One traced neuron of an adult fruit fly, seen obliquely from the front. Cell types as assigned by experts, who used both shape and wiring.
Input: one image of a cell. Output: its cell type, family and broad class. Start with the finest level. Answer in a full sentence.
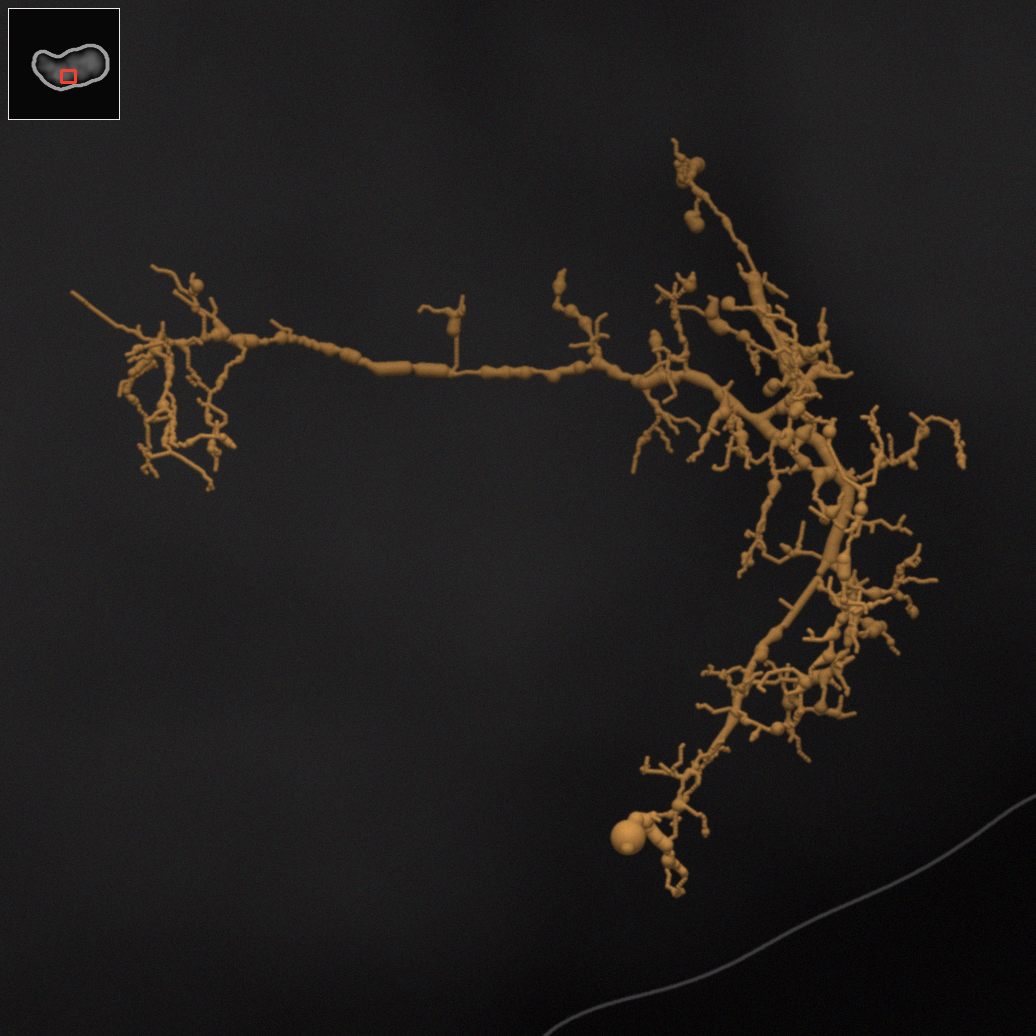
Type IN13A063 of hemilineage 13A, a nerve-cord intrinsic neuron.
